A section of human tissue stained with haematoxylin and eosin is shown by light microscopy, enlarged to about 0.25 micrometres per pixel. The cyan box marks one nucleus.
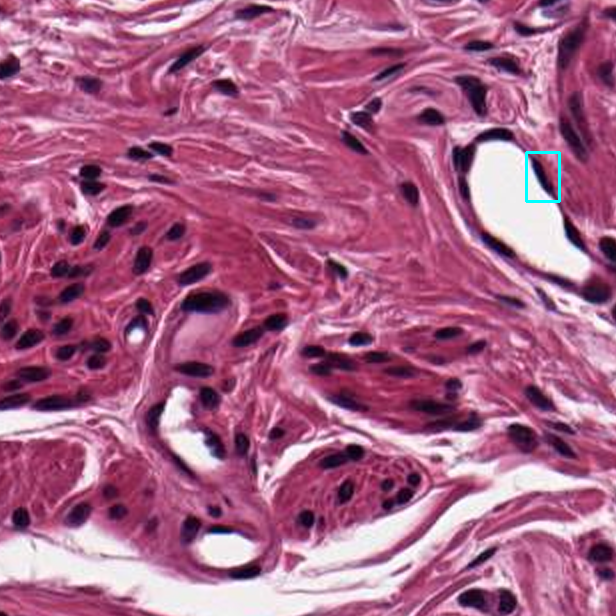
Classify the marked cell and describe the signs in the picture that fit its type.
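This is an endothelial cell. The nucleus is long, thin and flattened, and stained dark and evenly throughout. The nucleus lies stretched along the edge of a clear, empty vessel lumen, following its curved outline. Hardly any cytoplasm can be made out around the nucleus; the cell forms a thin sliver between the lumen and the tissue behind it. On the side away from the lumen, the cell is backed by pink, wavy fibrous tissue.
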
